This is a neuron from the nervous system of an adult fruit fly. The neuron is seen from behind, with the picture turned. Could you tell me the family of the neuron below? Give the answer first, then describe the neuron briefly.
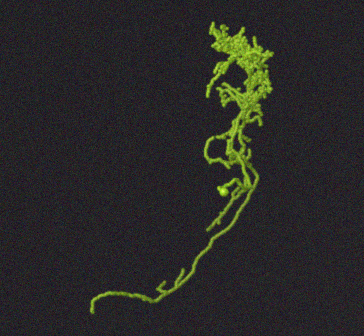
The family is hemilineage DM4_dorsal. This is a central-brain intrinsic neuron. The cell body is in the middle of the picture. As drawn here it is taller than it is wide.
